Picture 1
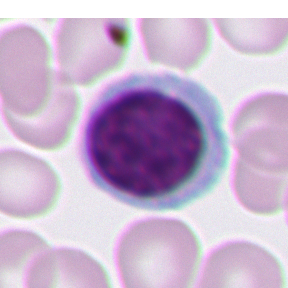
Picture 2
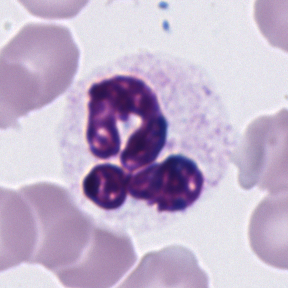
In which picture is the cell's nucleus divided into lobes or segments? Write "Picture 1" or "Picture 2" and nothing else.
Picture 2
